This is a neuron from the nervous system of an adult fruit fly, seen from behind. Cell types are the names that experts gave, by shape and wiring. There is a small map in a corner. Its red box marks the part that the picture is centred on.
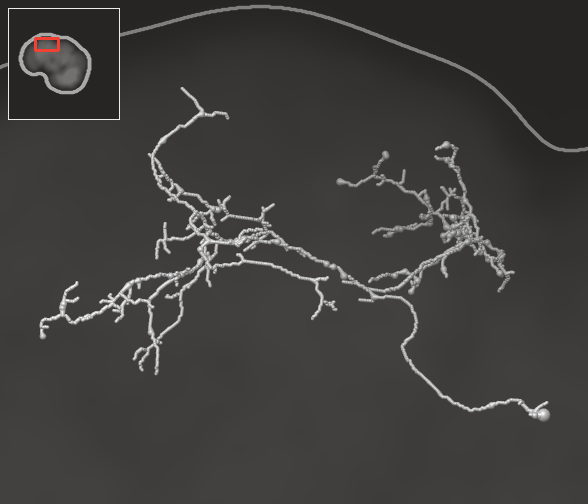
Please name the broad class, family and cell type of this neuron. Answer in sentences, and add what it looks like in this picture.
It is a central-brain intrinsic neuron. The family is hemilineage DM4_dorsal. Its cell type is LHPV10a1a. The cell body is at the lower right of the picture. The picture shows dozens of branch ends.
